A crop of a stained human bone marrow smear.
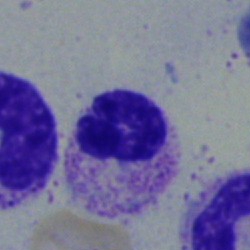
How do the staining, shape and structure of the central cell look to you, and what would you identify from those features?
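Upper part of cell holds the nucleus; most cytoplasm lies below it. Notch cuts into upper-left nuclear edge. Chromatin dark purple, clumped. Paler area with fewer granules just below mid-nucleus. Band neutrophil.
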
